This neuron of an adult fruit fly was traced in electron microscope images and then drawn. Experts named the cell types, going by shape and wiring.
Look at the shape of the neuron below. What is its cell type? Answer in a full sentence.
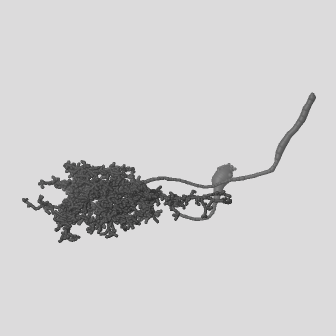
The cell type is MNwm35.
